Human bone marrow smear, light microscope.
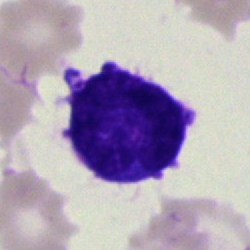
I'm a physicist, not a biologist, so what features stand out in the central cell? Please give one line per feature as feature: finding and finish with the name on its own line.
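Margin: several small knob-like blebs projecting
Cytoplasmic rim: scant; no broad rim set apart from nucleus
Granularity: no distinct granules
Vacuolation: no clear vacuoles
Cell: blast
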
